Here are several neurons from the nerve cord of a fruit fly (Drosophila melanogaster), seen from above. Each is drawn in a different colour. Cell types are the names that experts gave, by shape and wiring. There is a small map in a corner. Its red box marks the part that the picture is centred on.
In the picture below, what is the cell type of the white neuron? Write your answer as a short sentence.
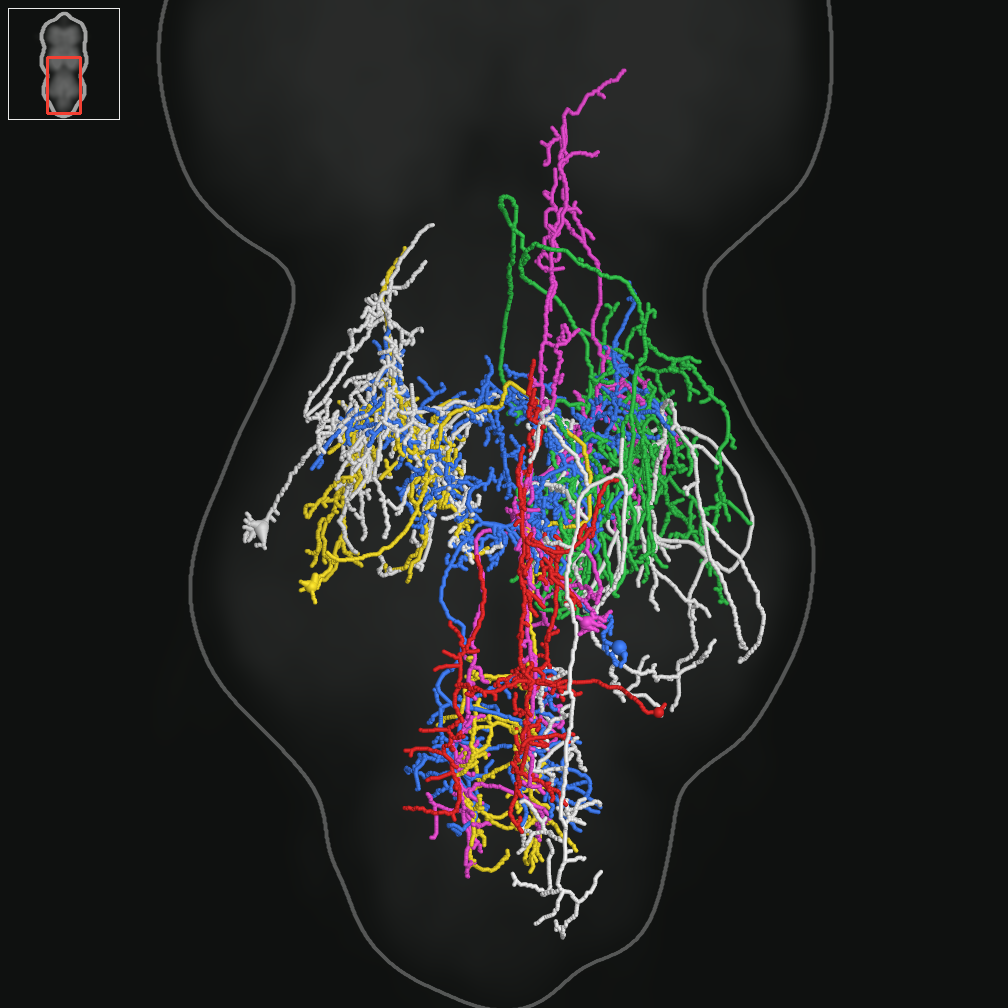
The cell type is IN08B004.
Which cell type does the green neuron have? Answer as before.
The cell type is IN02A014.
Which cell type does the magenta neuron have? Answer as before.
The cell type is INXXX304.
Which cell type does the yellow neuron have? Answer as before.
The cell type is INXXX220.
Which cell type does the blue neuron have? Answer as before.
The cell type is INXXX111.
